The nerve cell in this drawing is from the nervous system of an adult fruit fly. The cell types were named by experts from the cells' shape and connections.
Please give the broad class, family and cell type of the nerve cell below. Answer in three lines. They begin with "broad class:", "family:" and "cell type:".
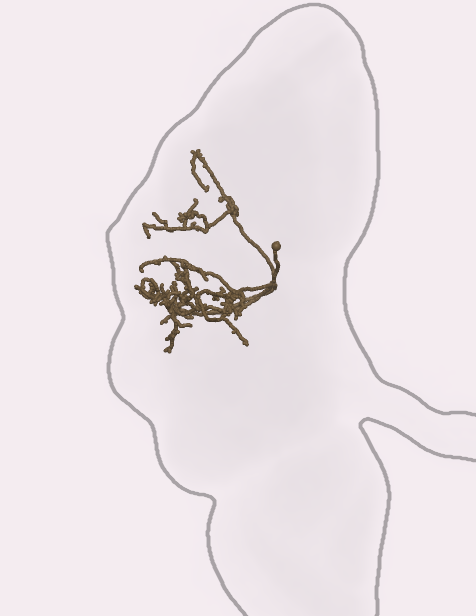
broad class: central-brain intrinsic neuron
family: hemilineage DM1_antero_dorsal
cell type: CB2706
